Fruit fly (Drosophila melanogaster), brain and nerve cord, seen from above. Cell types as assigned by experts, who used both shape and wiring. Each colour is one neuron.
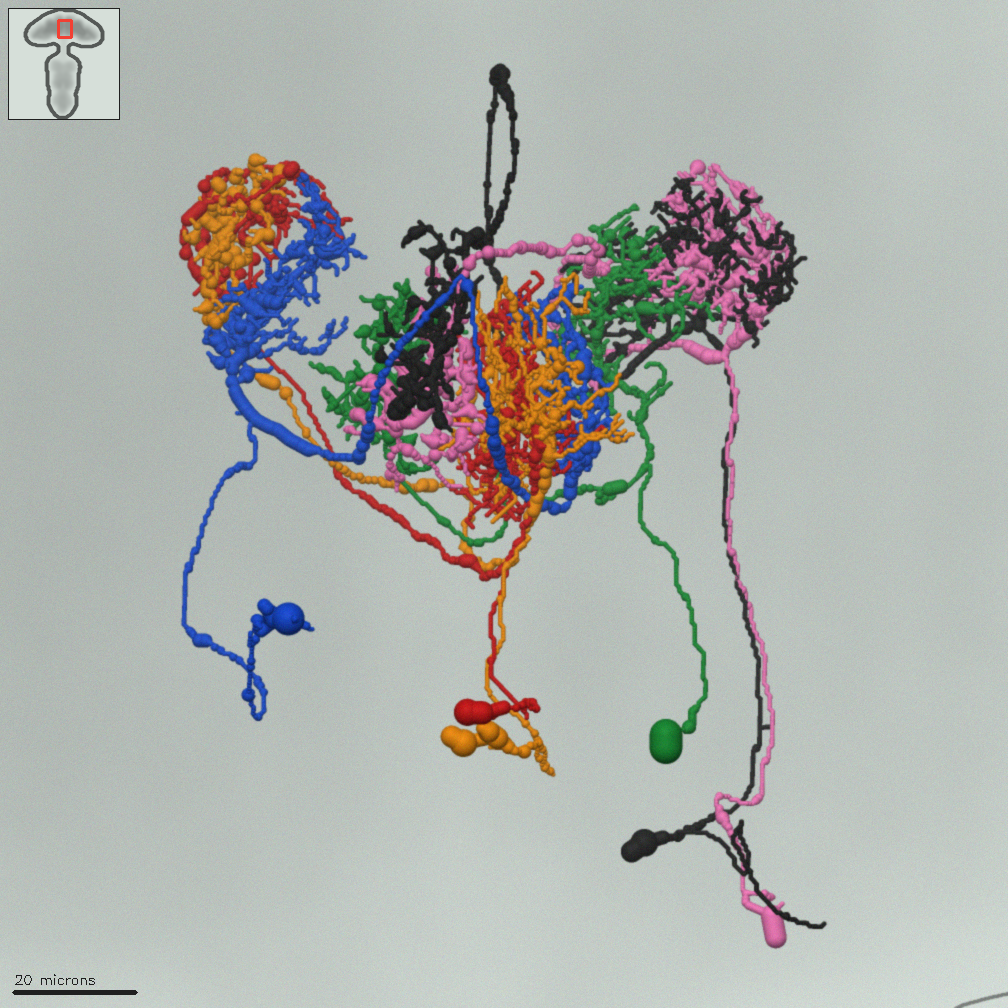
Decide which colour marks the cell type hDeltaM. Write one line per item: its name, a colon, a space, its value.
colour: orange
